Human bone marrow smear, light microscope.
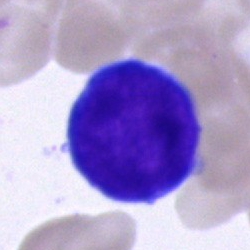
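Proerythroblast in a stained human bone marrow smear under the light microscope: the central cell is roughly round in outline, with a nucleus filling nearly the whole cell. It stains a deep, fairly even blue-violet, and no granules are visible.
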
